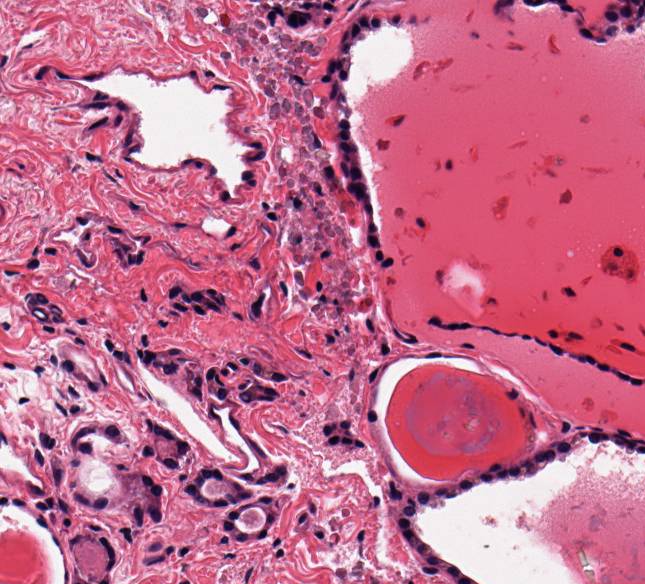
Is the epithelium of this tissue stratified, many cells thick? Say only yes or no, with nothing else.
No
